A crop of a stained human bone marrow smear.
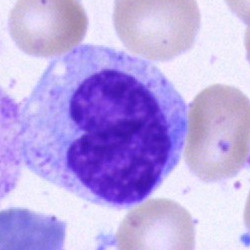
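Monocyte at the centre of the marrow smear. Note the smooth surface, with no projections or blebs. The nucleus is kidney-shaped, notched on its left side, and sits toward the right, which leaves a wider band of cytoplasm on the left. Fine pink-purple granules are scattered through that cytoplasm.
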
